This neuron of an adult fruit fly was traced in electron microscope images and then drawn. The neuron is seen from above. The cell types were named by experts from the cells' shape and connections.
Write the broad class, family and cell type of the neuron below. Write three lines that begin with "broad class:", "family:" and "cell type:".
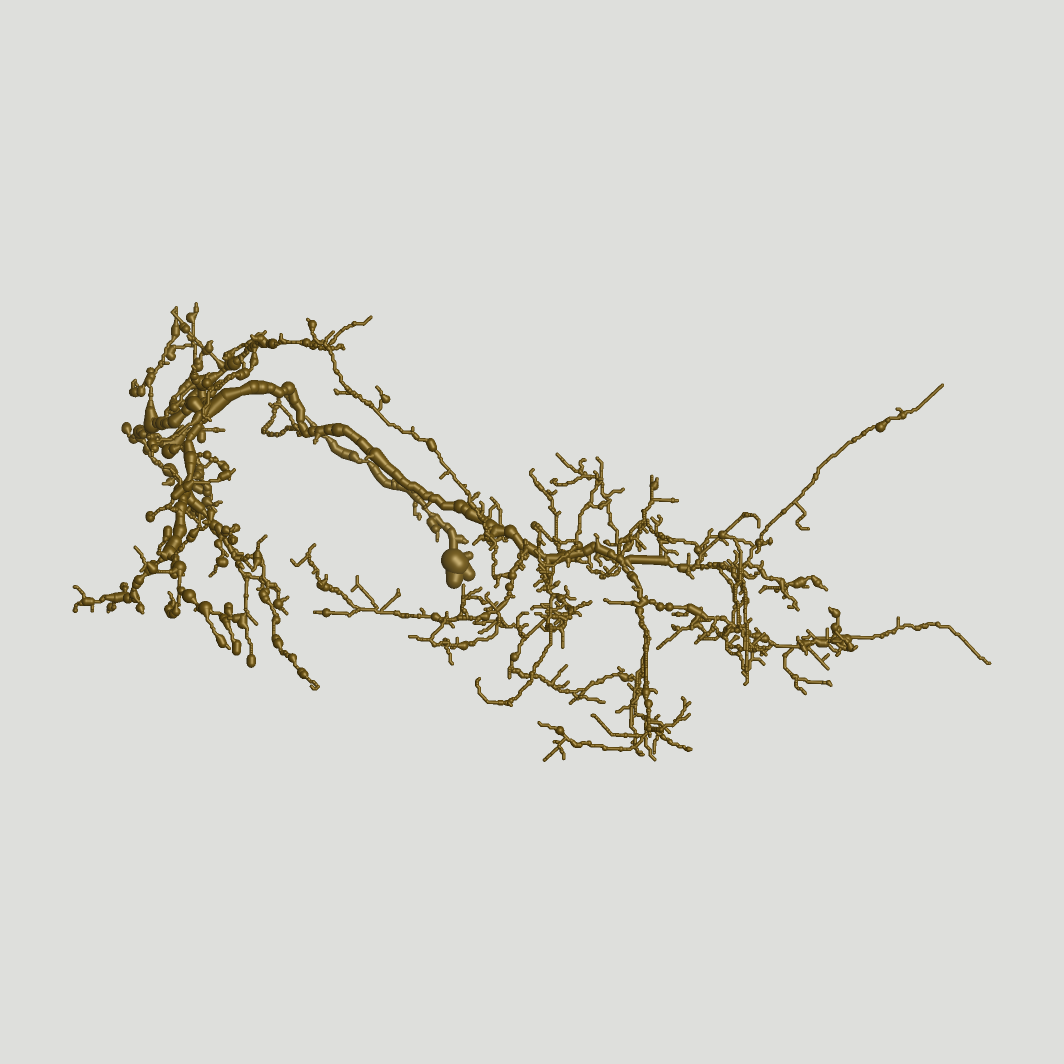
broad class: nerve-cord intrinsic neuron
family: hemilineage 13A
cell type: IN13A011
